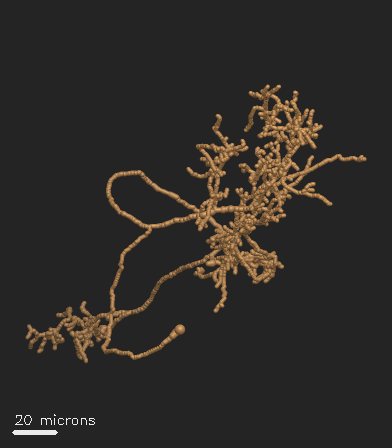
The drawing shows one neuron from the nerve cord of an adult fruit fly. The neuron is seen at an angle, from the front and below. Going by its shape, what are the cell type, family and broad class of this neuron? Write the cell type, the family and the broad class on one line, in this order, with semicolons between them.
IN06B022; hemilineage 06B; nerve-cord intrinsic neuron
